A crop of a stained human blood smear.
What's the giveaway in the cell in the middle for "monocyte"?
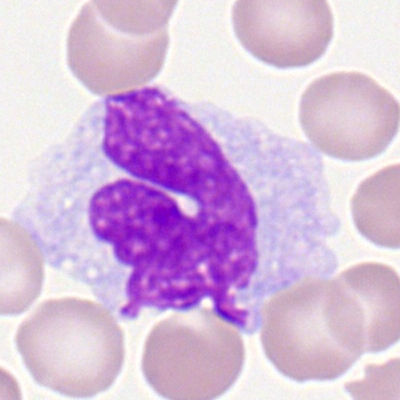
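Starting with the nucleus, it is folded over on itself, with a deep notch opening toward the left.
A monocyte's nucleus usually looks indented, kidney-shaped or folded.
So the fold and notch here go with the name. The chromatin is fine and lacy, with many small pale gaps scattered through it. The cytoplasm has only a fine dusty texture, with no coarse granules.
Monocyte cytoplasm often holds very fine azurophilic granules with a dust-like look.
That dusty texture agrees with this. A few tiny clear dots are scattered through the cytoplasm as well.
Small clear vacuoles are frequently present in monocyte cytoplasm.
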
